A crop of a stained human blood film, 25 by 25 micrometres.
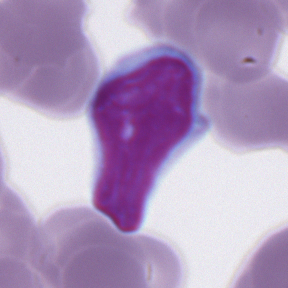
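Typical lymphocyte, centre cell of peripheral blood smear. Nucleus fills nearly whole cell. Small pale spot near nuclear centre. Cytoplasm: thin pale blue rim, mainly along top edge. Small pale blue bleb projecting from right side.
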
